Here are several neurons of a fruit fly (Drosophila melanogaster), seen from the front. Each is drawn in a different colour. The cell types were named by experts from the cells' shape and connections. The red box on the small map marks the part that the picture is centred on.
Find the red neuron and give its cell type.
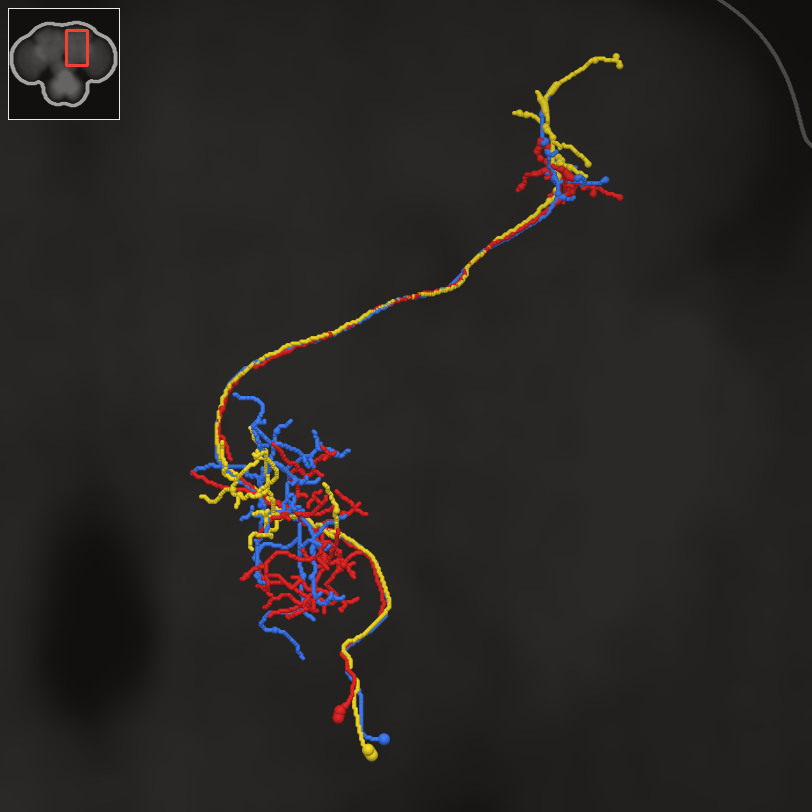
M_vPNml60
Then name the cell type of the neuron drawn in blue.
CB3228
